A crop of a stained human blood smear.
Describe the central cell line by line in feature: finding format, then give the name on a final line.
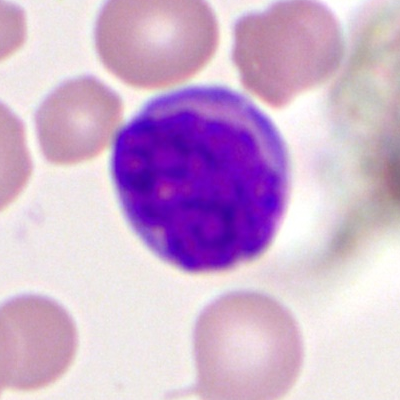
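Outline: round and smooth all the way round
Chromatin: dark purple, coarsely clumped
Cytoplasmic granules: none to be seen
Cytoplasmic vacuoles: none to be seen either
Name: lymphocyte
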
